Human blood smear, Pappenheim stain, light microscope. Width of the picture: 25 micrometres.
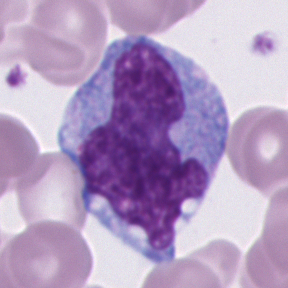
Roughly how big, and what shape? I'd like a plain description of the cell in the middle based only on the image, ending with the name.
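Measuring about 20 by 15 micrometres, the cell has a smooth, roughly oval outline with no surface projections. Its cytoplasm is plentiful and pale grey-blue, with a few small clear vacuoles lying beside the lower part of the nucleus. No distinct nucleoli are visible in the nucleus. This cell is a monocyte.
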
